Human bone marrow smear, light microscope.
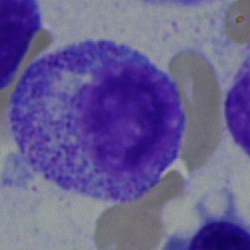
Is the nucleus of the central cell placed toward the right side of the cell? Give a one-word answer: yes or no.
Yes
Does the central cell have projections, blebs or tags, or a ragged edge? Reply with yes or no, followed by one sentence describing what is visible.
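No. The cell outline is round with a smooth edge.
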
